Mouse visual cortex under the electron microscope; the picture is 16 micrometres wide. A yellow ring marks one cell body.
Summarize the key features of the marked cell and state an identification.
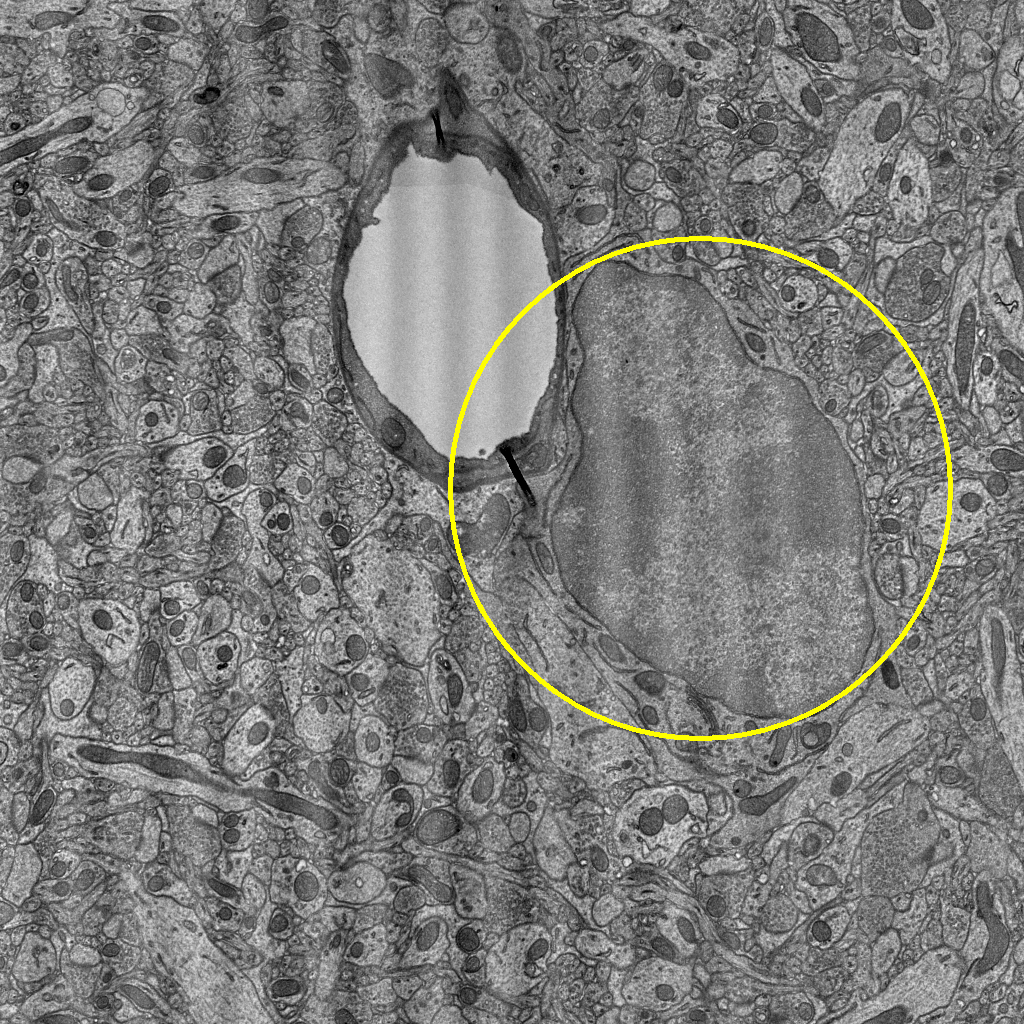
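Hmm, the nuclear outline is gently wavy, with only shallow indentations and no deep folds. Chromatin: evenly granular, faint darker patches, no heavy dark clumps along the envelope. No distinct nucleolus is visible, nor any large dark dense bodies in the cytoplasm. A microglial cell.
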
